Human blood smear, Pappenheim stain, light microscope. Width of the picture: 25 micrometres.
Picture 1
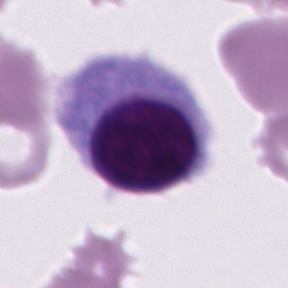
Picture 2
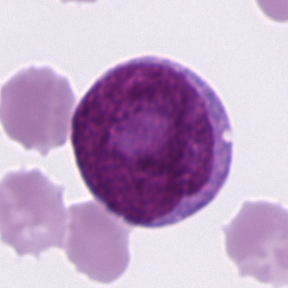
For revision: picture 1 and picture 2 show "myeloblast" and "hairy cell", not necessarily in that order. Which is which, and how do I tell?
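So, the hairy cell's in the first picture and the myeloblast's in the second. The quickest thing to compare is how much of each cell is nucleus. In the hairy cell, the nucleus is about 9 by 8 micrometres, fills only about 50% of the cell's area and sits toward the bottom; in the myeloblast, a nucleus about 13 micrometres across fills about 80% of a cell about 15 micrometres across. That leaves the myeloblast with just a narrow crescent of cytoplasm on its right side.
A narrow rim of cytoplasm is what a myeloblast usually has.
The outlines differ too: slightly irregular in the hairy cell, round and smooth in the myeloblast. The hairy cell's nucleus is round with a smooth edge and no indentation, its chromatin is dense and dark purple throughout, and you won't find a nucleolus in it.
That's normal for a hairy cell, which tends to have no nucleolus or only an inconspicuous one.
The myeloblast's nucleus has a paler zone near its middle. Neither cell shows granules in the cytoplasm, and the hairy cell has no vacuoles either. Around the myeloblast, the red cells have crenated, scalloped edges.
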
